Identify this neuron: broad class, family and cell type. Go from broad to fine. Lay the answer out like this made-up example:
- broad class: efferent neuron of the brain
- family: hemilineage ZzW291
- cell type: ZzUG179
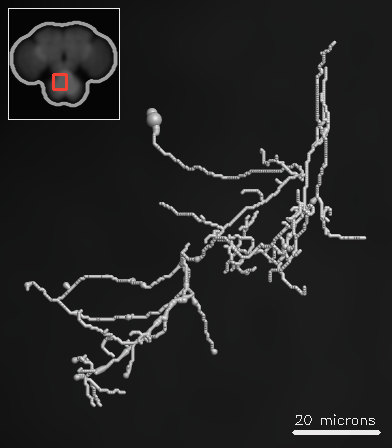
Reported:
- broad class: nerve-cord intrinsic neuron
- family: hemilineage 21A
- cell type: IN21A054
